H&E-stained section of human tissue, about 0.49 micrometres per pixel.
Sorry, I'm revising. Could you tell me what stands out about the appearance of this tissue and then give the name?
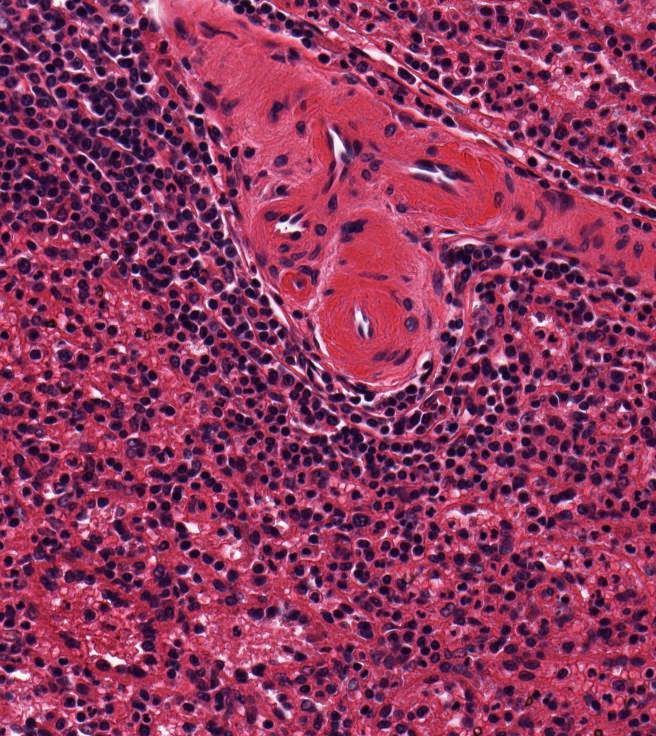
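A thick-walled small vessel, cut in several profiles, sits in the upper centre amid densely packed cells. The walls are broad, deeply eosinophilic and fairly homogeneous, holding at least four separate slit-like lumens. Small lymphocytes with round dark nuclei and scant cytoplasm cuff it densely. That's spleen.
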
